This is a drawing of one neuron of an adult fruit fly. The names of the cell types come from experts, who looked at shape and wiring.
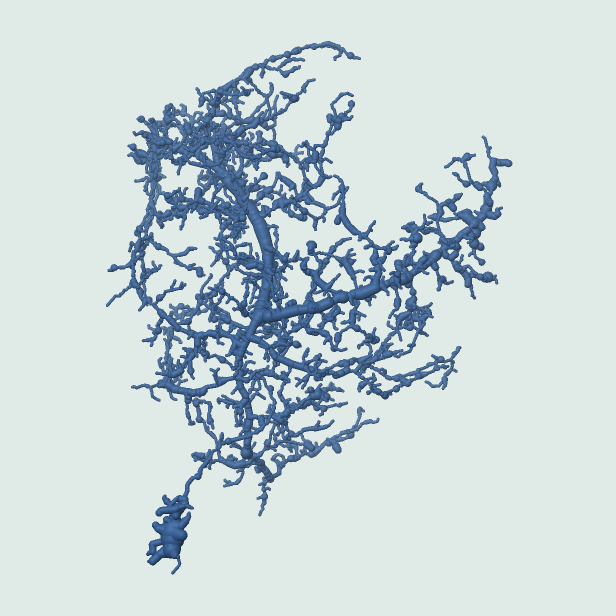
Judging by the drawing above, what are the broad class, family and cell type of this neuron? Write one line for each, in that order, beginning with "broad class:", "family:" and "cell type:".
broad class: nerve-cord intrinsic neuron
family: hemilineage 19A
cell type: IN19A015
